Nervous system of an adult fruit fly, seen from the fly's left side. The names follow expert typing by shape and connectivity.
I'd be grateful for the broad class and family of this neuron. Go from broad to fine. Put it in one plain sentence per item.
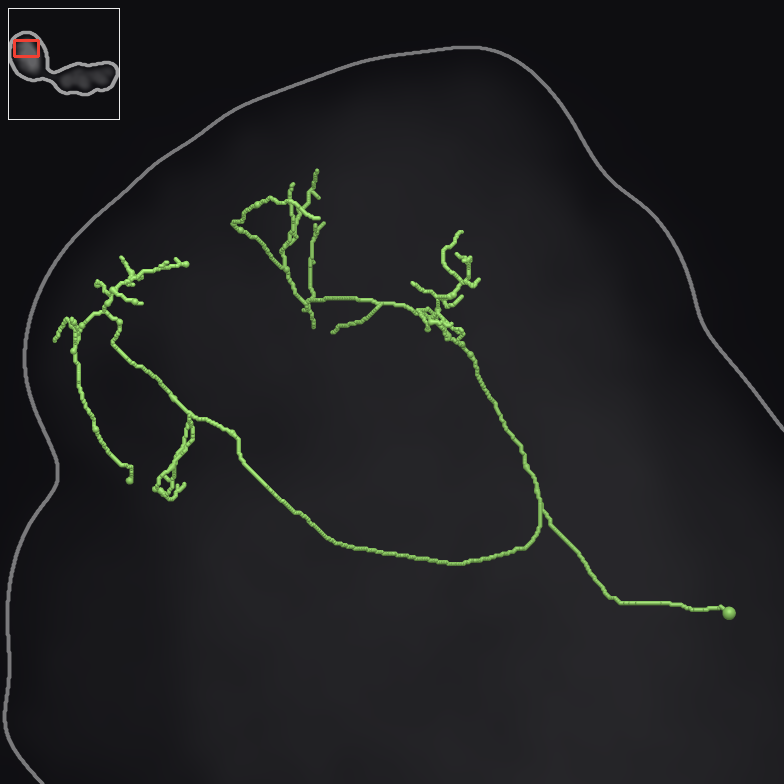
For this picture: A central-brain intrinsic neuron of hemilineage VLPl&p1_posterior.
